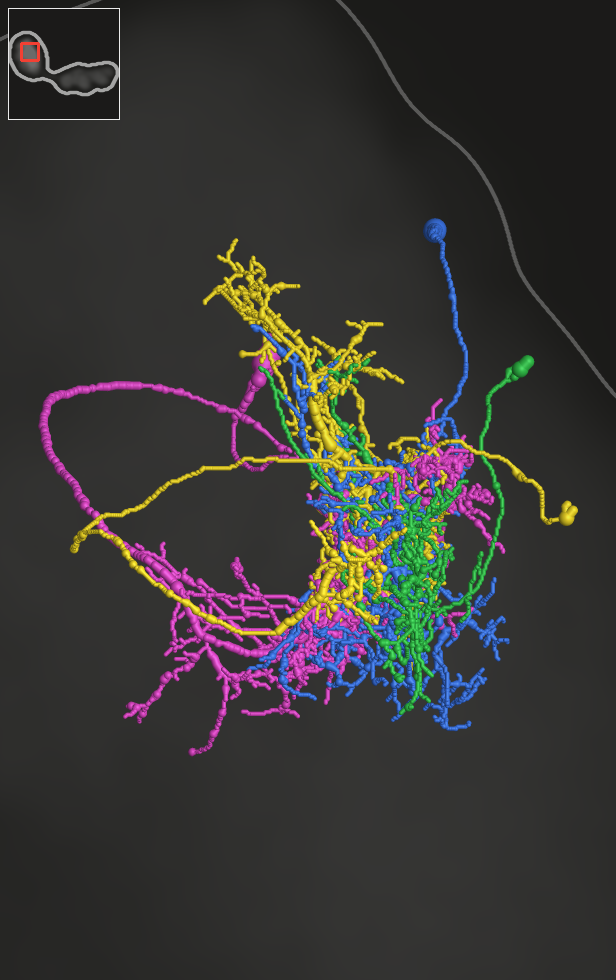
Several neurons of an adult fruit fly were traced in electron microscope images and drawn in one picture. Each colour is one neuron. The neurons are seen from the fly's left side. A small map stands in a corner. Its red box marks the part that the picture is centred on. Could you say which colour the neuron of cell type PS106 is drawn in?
blue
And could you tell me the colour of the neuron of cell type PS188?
green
